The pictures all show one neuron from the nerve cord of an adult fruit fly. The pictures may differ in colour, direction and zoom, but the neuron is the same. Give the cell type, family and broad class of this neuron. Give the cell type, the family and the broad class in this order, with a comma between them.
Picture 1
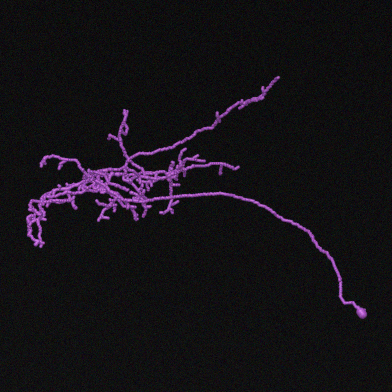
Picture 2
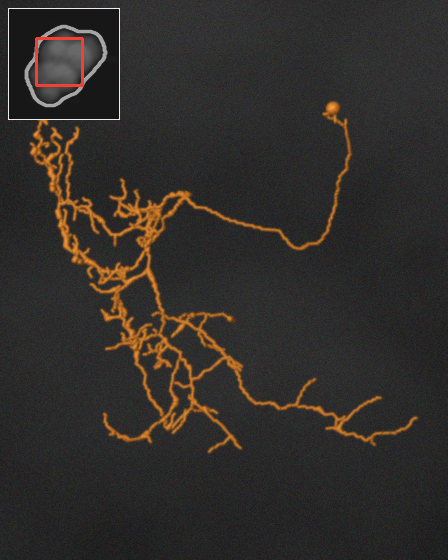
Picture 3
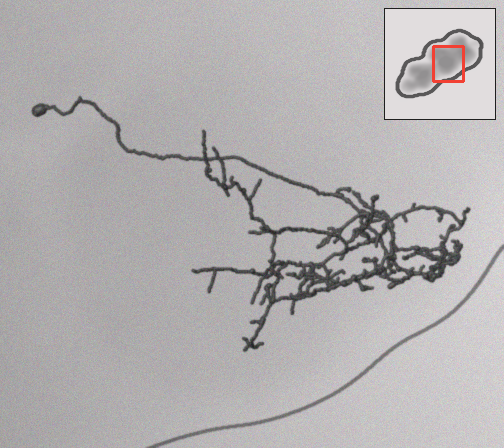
IN06B066, hemilineage 06B, nerve-cord intrinsic neuron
